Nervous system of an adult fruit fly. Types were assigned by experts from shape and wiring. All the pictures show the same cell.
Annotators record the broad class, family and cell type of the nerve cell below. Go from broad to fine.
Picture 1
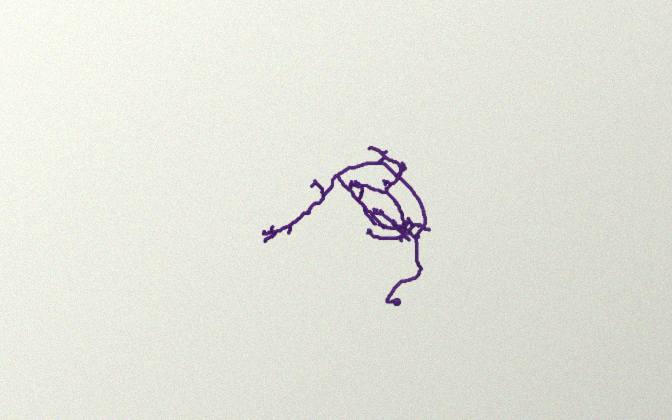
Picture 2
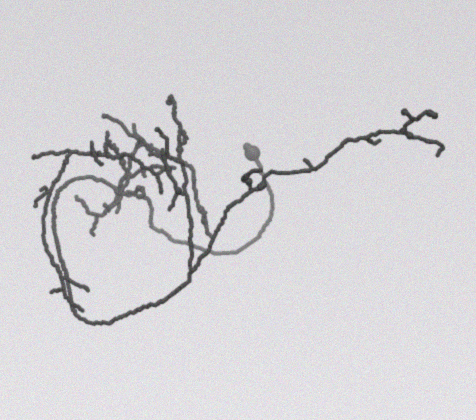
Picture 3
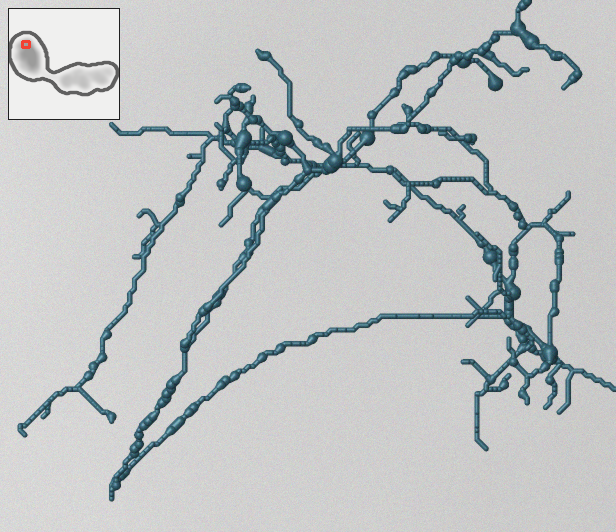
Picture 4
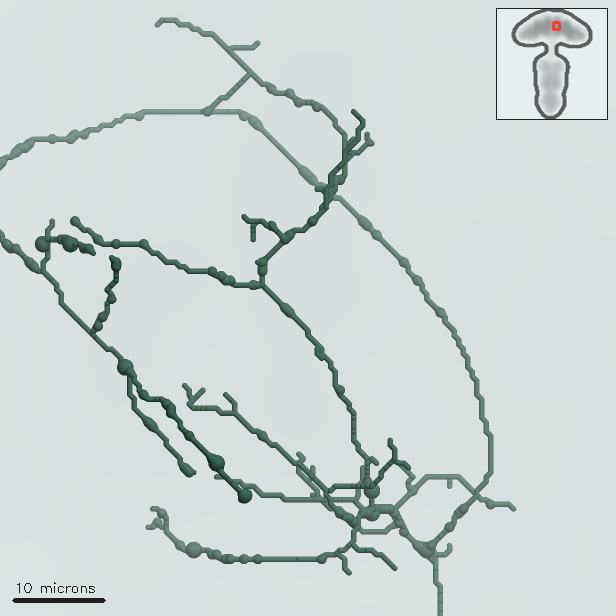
central-brain intrinsic neuron; hemilineage DM3_dorso_medial; SMP519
